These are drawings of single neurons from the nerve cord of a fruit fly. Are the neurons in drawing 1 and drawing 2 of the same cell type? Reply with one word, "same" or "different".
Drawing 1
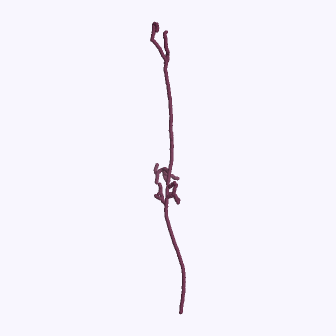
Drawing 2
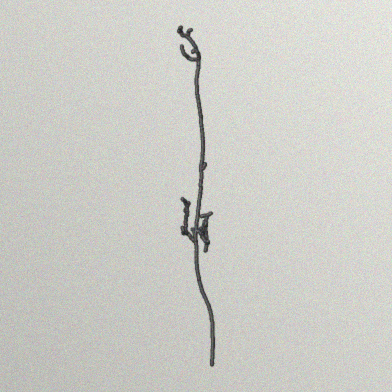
same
